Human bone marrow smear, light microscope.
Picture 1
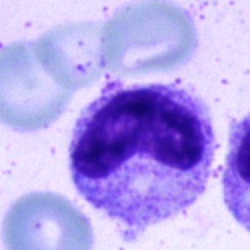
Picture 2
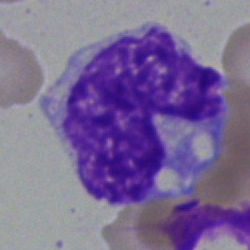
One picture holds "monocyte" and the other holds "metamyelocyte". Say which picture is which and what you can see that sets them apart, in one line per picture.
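Picture 1 is a metamyelocyte. Many fine purple granules are scattered throughout the cytoplasm.
Picture 2 is a monocyte. No distinct granules are seen in the cytoplasm.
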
